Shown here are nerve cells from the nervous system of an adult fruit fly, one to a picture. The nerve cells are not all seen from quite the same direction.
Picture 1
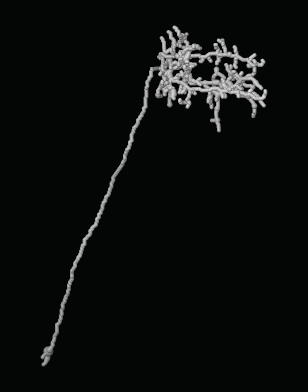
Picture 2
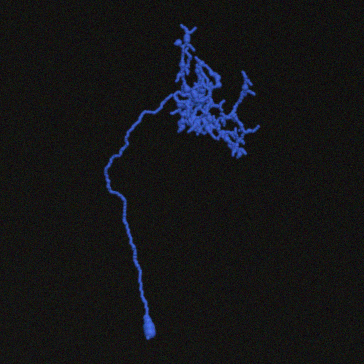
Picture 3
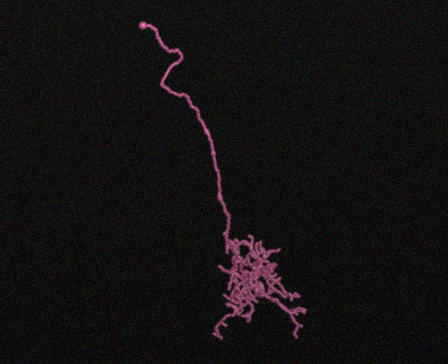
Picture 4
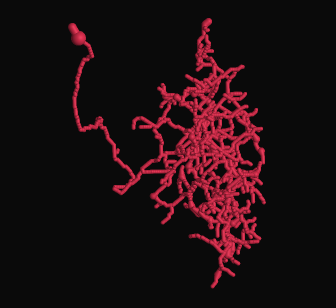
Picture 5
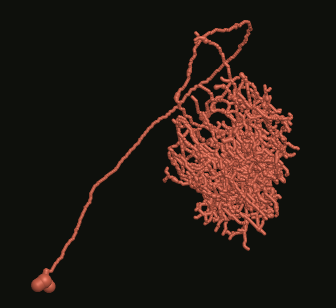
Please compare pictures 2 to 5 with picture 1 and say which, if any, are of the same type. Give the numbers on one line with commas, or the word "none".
2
